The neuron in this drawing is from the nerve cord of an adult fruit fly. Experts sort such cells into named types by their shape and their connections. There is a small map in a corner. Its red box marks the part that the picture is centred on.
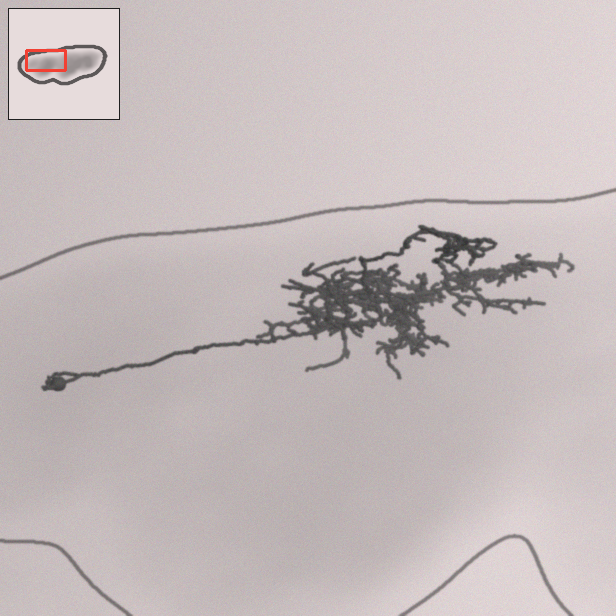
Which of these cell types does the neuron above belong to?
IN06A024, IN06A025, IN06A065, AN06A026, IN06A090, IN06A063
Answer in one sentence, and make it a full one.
It is the cell type IN06A025 to which this neuron belongs.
